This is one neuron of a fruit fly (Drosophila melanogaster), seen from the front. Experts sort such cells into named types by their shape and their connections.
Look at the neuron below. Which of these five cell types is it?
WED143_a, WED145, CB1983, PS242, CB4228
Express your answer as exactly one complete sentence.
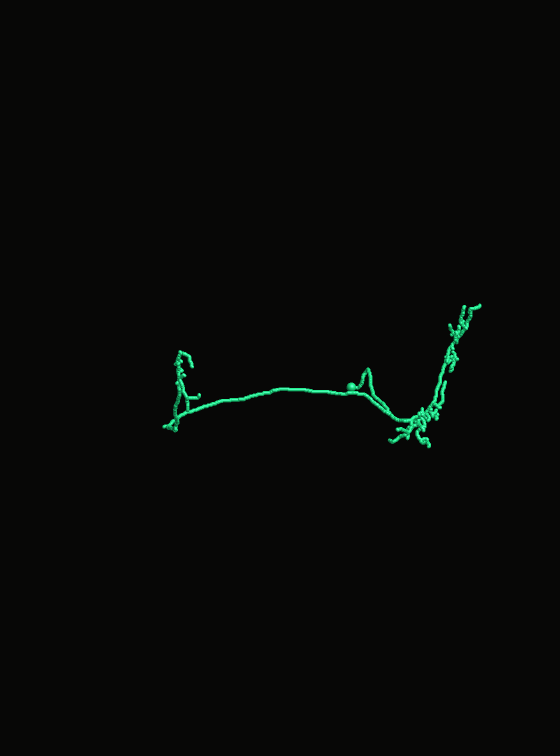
This neuron is an instance of the cell type WED145.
